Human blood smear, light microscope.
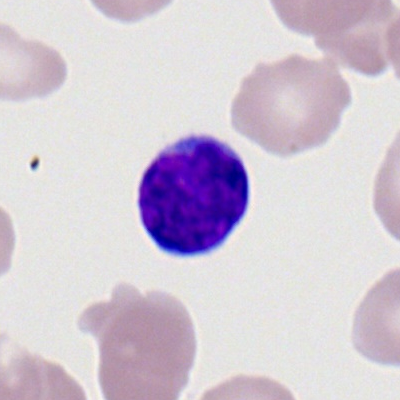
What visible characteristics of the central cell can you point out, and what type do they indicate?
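Chromatin here is dense and coarsely clumped. Cytoplasm is scant and appears as a thin crescent at the upper edge. No granules are present in the cytoplasm, and no vacuoles are present in the cell. This is a lymphocyte.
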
